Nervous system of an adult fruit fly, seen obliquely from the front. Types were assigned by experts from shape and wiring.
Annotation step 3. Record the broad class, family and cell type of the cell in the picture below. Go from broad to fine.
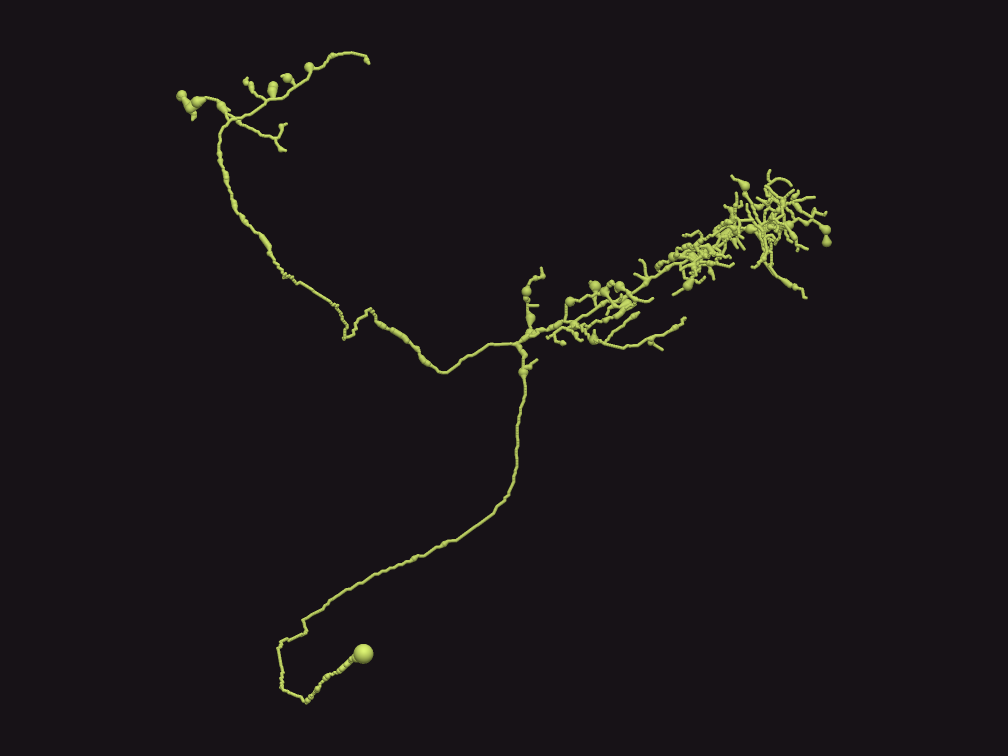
central-brain intrinsic neuron; hemilineage AOTUv2; LHAV7a1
